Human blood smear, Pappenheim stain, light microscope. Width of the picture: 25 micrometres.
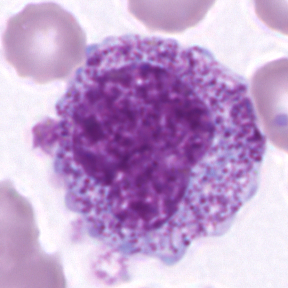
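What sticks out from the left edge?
A small rounded bulge of cytoplasm.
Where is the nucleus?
Toward the left, leaving a wider band of cytoplasm on the right.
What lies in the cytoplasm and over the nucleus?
Numerous dark purple granules, crowding the cytoplasm and speckling the nuclear surface.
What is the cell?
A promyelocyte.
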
